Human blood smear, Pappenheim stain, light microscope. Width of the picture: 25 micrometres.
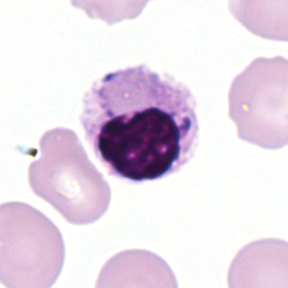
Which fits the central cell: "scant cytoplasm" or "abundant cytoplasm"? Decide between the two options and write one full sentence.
This cell has a broad area of cytoplasm.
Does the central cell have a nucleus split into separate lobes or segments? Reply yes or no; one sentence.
No, there is a single compact nucleus in this cell, round, oval or kidney-shaped.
